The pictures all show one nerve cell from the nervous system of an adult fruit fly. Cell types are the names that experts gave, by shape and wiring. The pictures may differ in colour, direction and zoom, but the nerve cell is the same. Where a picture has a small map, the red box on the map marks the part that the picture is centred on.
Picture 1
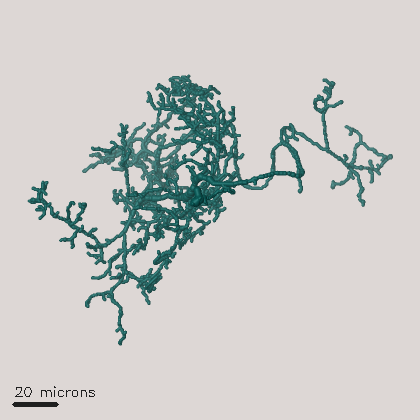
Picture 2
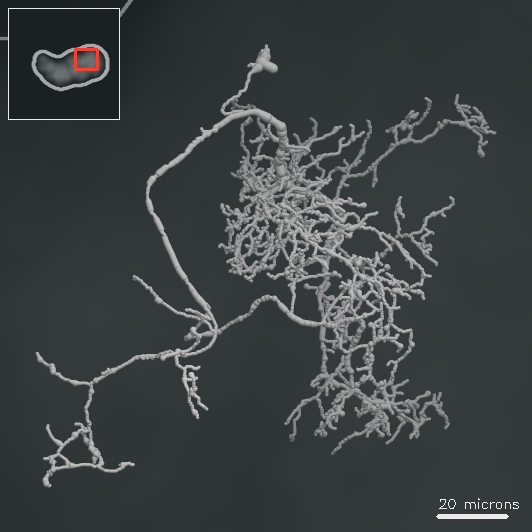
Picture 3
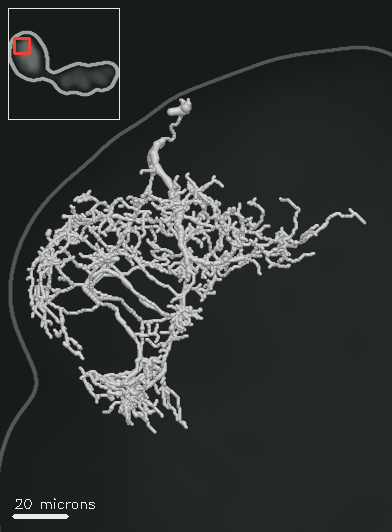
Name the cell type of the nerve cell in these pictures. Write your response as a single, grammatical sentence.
This nerve cell is a cell of type CRE023.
